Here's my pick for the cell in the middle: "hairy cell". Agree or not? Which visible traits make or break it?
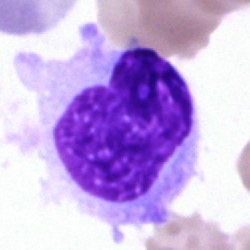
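Small rounded blebs project from the upper left, and the outline is irregular and ragged. The nucleus has a notch in its top edge. It sits toward the right, leaving more cytoplasm on the left, which goes against erythroblast.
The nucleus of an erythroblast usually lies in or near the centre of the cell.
The chromatin is dark purple with scattered paler spots rather than uniformly dark, which also goes against erythroblast.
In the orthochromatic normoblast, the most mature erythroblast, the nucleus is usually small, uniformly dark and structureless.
The cell is a hairy cell.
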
